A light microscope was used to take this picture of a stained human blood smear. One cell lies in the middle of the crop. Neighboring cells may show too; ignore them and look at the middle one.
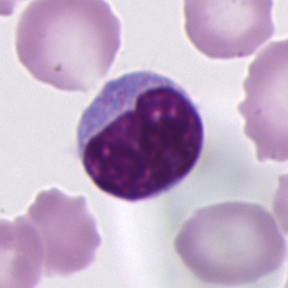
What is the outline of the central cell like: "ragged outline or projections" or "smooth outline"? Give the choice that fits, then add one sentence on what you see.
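Smooth outline. The cell outline is round and smooth.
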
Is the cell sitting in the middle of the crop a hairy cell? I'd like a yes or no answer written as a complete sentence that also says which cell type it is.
No, the central cell is not a hairy cell, being instead a typical lymphocyte.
